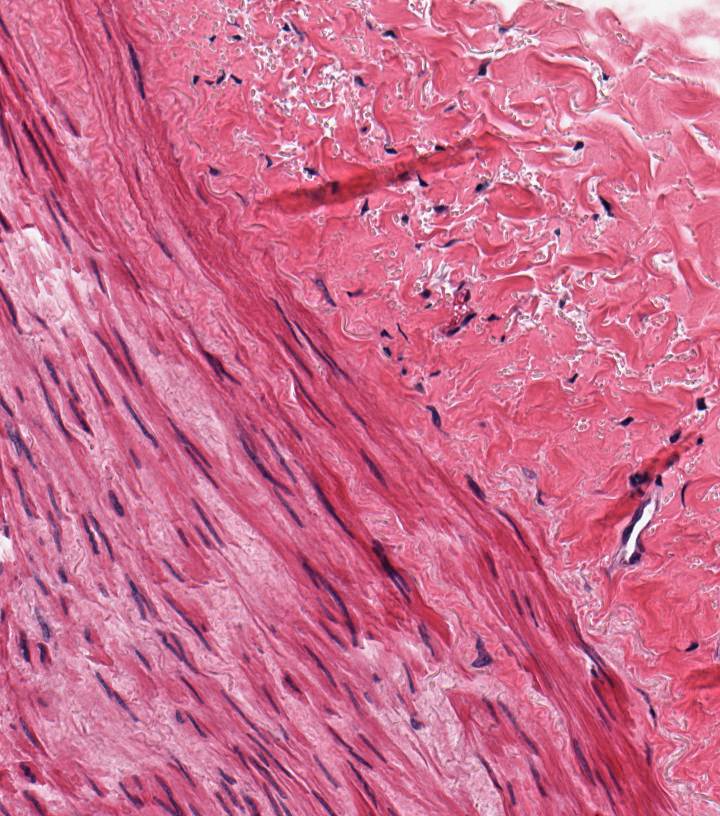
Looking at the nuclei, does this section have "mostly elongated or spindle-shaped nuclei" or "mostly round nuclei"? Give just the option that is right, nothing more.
Mostly elongated or spindle-shaped nuclei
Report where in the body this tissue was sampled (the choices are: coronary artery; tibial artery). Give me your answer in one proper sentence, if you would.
The section was made from a sample of the tibial artery.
